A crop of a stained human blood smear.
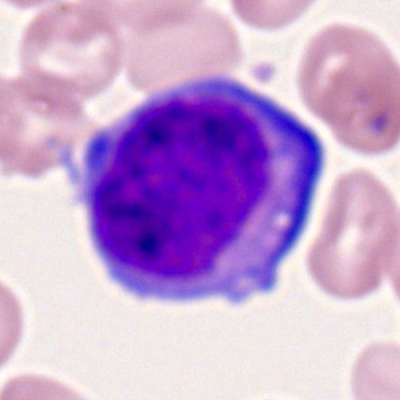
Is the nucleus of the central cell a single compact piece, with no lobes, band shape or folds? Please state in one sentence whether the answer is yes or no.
Yes, this cell has an undivided, compact nucleus that is round, oval or kidney-shaped.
